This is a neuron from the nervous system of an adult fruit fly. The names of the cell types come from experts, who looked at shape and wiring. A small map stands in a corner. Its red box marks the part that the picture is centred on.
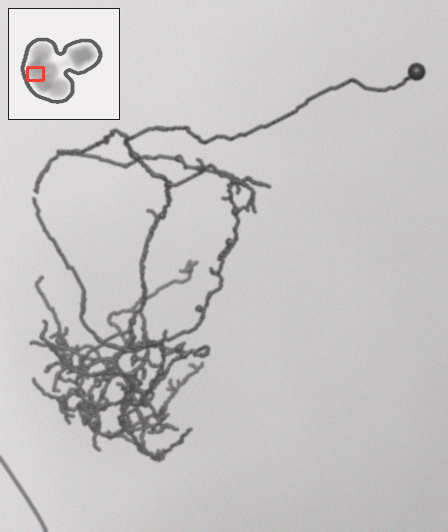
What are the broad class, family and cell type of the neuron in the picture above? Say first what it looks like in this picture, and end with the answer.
Its cell body lies at the upper right of the picture. The picture shows dozens of branch ends. This is a central-brain intrinsic neuron. Its family is hemilineage DM6_dorso_lateral. Its cell type is SMP377.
